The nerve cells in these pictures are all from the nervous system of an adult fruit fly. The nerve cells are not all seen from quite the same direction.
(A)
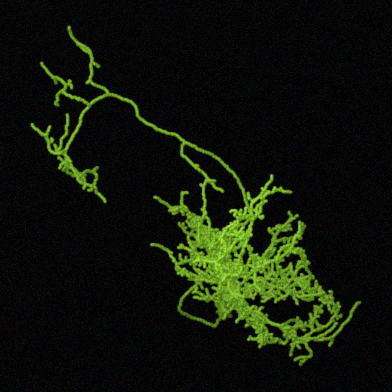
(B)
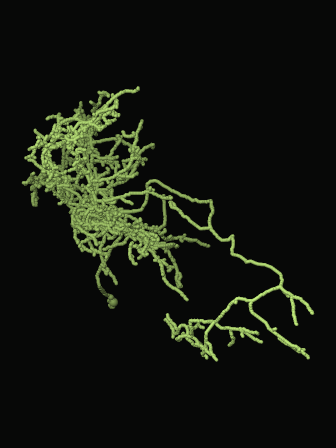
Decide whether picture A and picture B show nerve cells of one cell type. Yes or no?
yes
